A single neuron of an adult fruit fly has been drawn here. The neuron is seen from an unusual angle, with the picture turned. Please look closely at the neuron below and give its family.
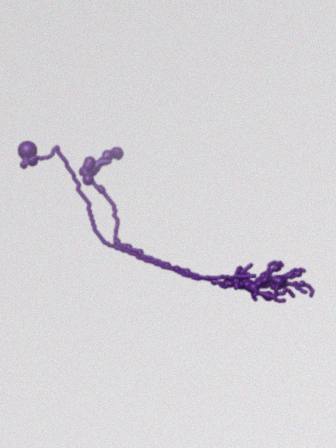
T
